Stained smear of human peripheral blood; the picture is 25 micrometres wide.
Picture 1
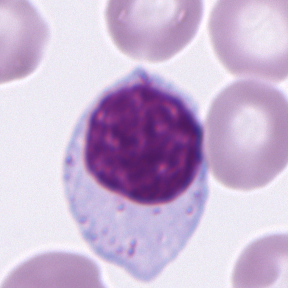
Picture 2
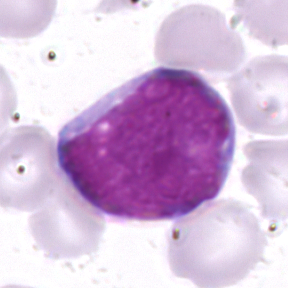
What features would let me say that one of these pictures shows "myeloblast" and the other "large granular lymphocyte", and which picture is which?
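Identification: picture 1 shows a large granular lymphocyte, and picture 2 shows a myeloblast. Point one, cytoplasm: in picture 1 it is abundant and pale blue, without vacuoles.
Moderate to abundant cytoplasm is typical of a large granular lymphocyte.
In picture 2, by contrast, the nucleus fills about 80% of the cell's area.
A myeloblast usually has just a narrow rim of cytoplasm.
Point two, nucleus: in picture 1 it is round, about 10 micrometres across, with dark purple chromatin clumped into coarse patches and no visible nucleolus.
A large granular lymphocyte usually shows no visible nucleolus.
Point three, granules: none can be seen in the cytoplasm of picture 2.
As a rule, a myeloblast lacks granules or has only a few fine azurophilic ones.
Point four, shape and size: the cell in picture 2 is about 16 by 13 micrometres, with an angular outline of several fairly straight sides instead of a smooth curve. Point five, neighbours: one red cell lies close against the right side of the cell in picture 1, while red cells press against the cell in picture 2 on several sides.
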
